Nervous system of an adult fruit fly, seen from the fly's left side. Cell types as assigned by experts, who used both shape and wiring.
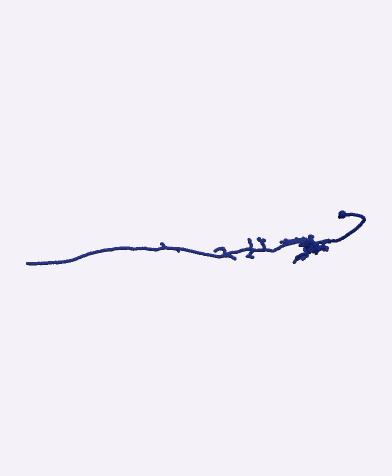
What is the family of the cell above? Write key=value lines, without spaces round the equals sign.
family=hemilineage 19B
